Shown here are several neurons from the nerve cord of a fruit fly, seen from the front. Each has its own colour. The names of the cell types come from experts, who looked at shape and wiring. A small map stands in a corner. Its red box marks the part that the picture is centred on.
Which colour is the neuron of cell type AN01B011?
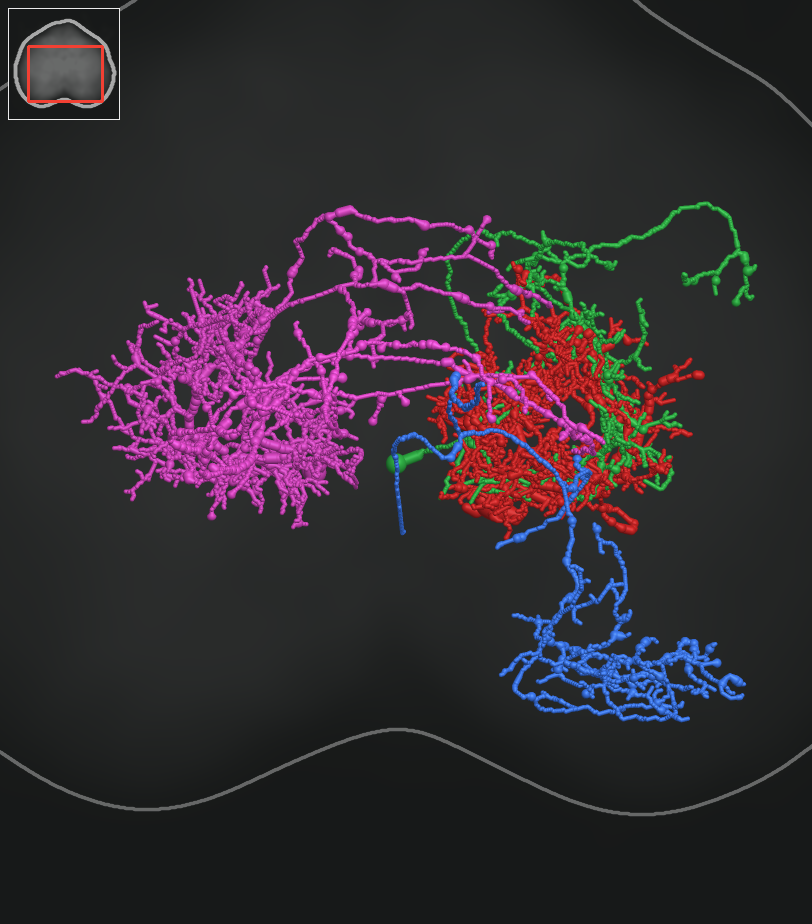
blue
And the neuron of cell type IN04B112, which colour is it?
green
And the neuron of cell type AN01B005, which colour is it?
magenta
